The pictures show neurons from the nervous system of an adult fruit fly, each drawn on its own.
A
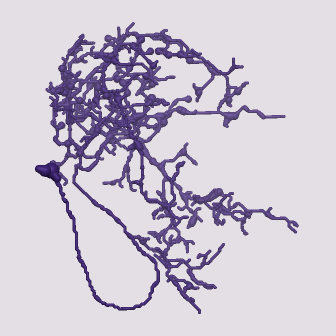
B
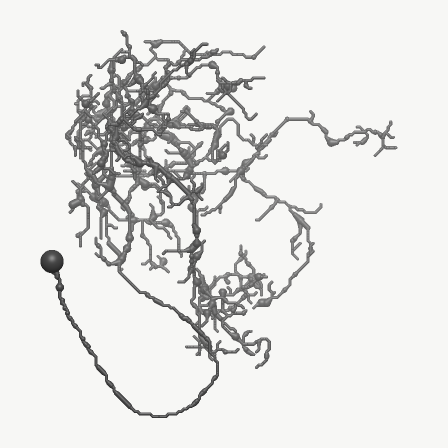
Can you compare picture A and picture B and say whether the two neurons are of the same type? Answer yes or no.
yes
